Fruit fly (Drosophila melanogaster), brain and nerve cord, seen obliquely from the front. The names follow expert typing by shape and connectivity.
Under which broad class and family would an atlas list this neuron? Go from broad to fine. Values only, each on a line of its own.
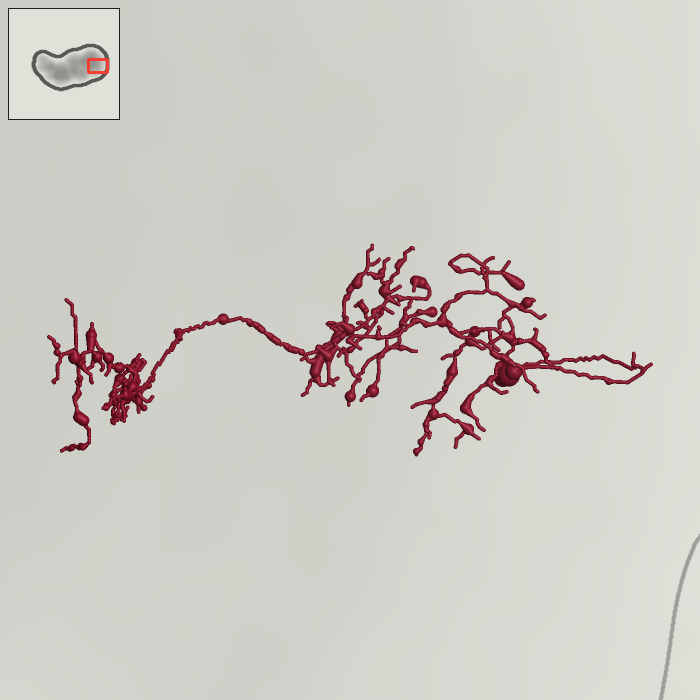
optic-lobe intrinsic neuron
Tm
